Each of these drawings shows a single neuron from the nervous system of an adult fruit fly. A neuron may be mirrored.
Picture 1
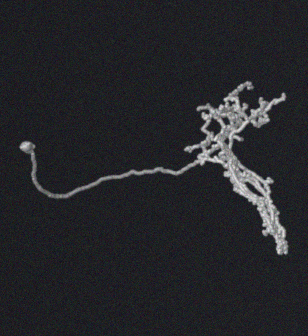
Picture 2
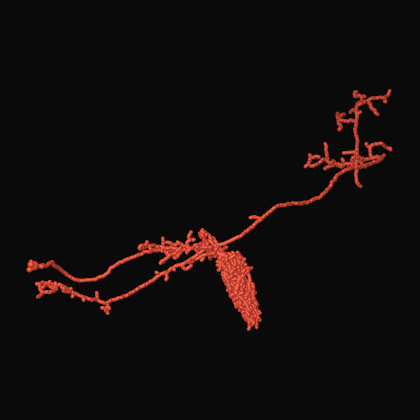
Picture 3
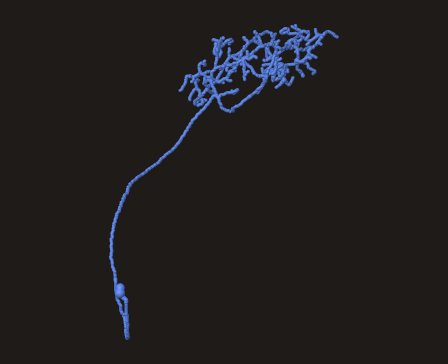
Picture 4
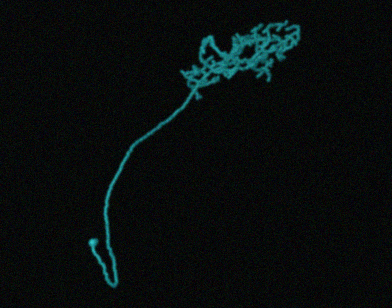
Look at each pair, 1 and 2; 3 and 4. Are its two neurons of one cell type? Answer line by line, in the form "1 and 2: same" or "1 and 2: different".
1 and 2: different
3 and 4: same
